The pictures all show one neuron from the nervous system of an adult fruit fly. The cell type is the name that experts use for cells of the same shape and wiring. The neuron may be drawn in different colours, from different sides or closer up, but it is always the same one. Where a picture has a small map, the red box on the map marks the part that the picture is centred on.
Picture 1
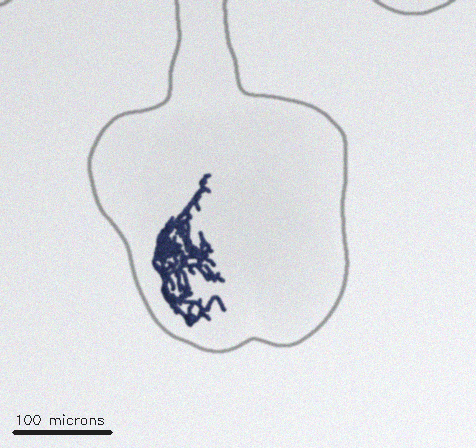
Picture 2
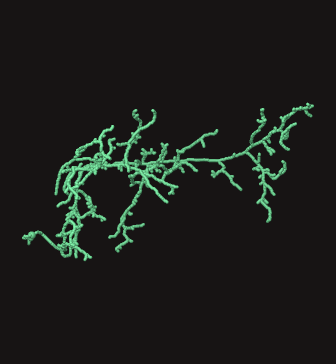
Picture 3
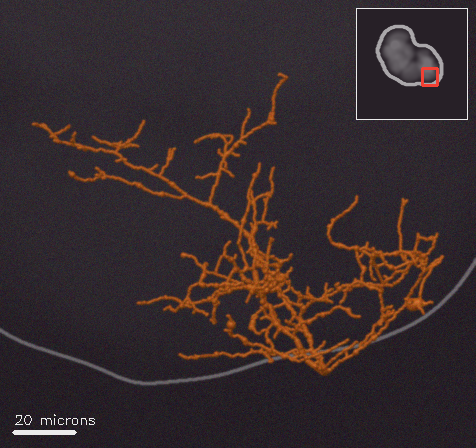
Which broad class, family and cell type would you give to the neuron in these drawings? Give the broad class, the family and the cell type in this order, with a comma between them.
nerve-cord intrinsic neuron, hemilineage 13A, IN13A030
